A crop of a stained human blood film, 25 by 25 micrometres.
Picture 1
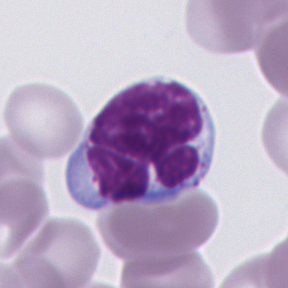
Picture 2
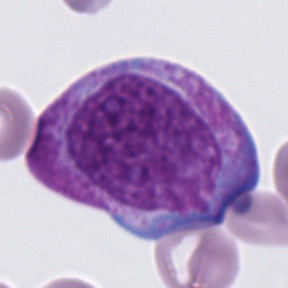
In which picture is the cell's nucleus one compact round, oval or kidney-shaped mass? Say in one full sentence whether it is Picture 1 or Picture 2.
The cell of picture 2 has its nucleus as one compact round, oval or kidney-shaped mass.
